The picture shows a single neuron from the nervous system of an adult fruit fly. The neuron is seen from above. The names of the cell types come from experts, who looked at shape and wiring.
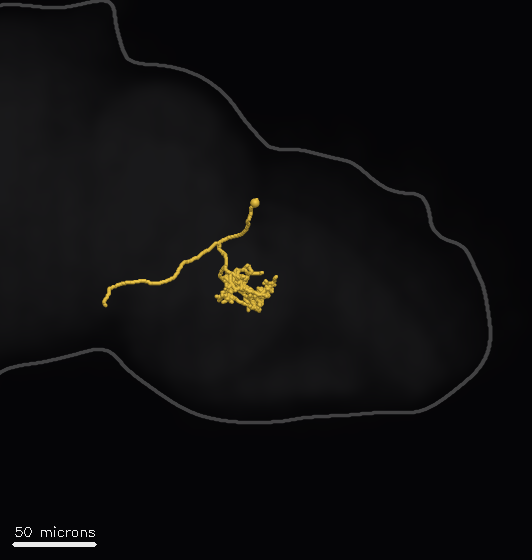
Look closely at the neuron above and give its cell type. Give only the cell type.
LC20a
